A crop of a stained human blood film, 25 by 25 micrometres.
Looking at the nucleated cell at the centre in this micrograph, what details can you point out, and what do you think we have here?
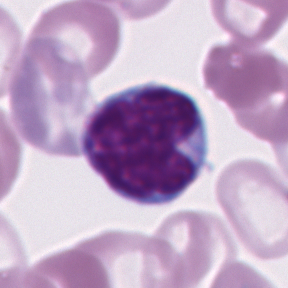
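Trace the edge first, and you'll see the outline is round and smooth. Now to the nucleus: there is a small notch on its right side. Its chromatin is dark and coarsely clumped. See how the cytoplasm is widest at the right, just beside that notch. This is a typical lymphocyte.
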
